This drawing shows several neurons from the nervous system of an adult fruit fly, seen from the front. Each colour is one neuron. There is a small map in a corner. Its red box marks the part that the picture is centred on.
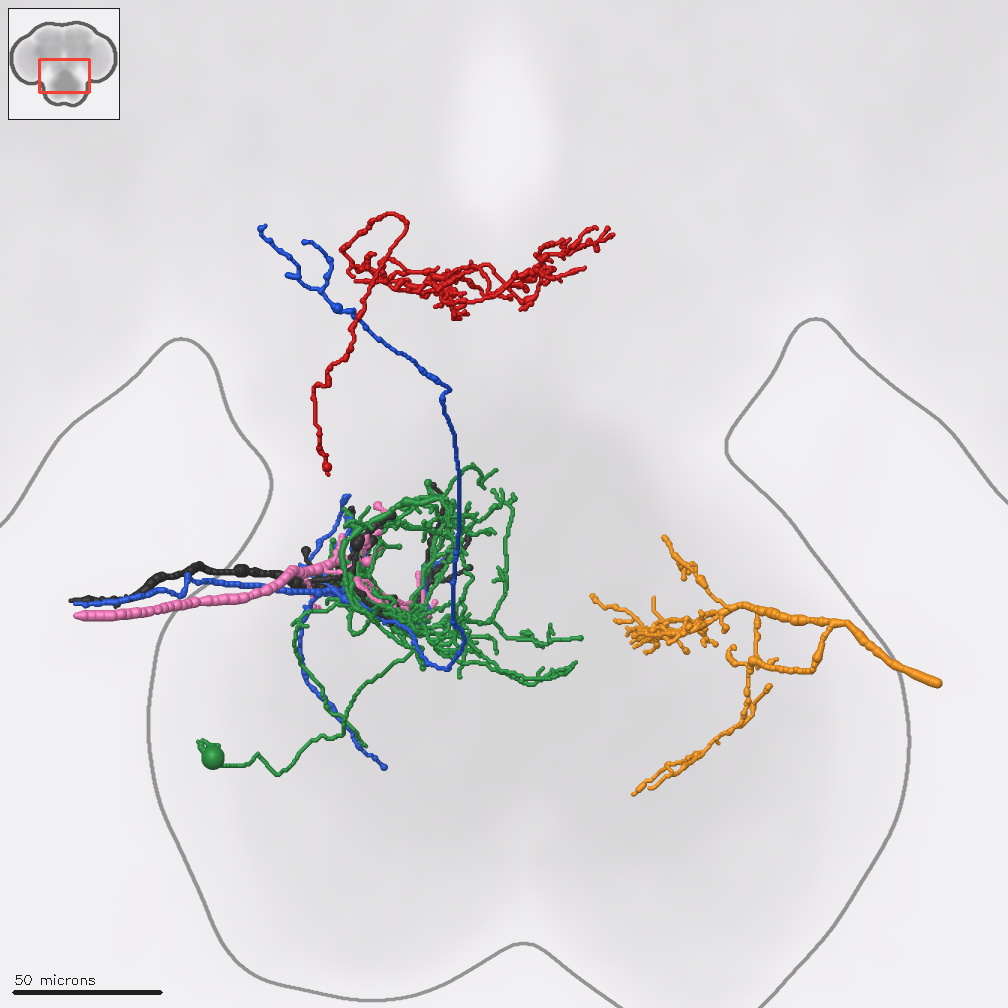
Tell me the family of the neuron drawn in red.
class gustatory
